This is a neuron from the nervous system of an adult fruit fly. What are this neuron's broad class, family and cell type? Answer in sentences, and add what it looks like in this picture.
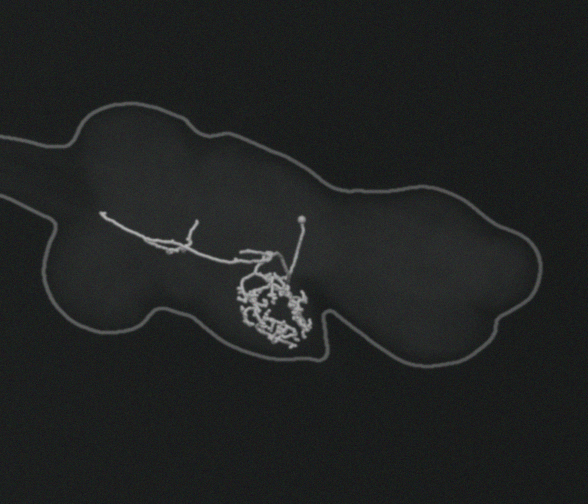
It is a nerve-cord intrinsic neuron. Its family is hemilineage 23B. The cell type is IN23B073. It lies in the nerve cord. The cell body is in the middle of the picture.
